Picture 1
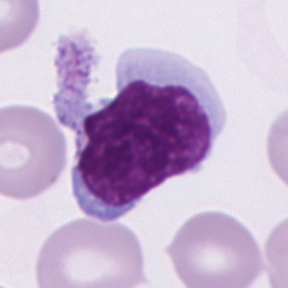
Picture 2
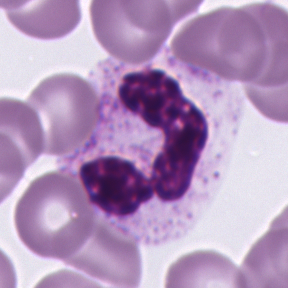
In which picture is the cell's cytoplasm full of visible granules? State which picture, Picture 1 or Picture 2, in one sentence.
Many visible granules are present in the cytoplasm of the cell in picture 2.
